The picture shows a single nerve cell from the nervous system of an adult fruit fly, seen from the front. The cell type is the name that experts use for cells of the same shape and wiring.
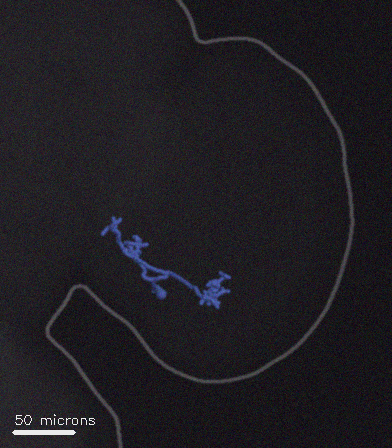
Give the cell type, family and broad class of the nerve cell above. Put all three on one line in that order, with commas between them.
Y14, Y, optic-lobe intrinsic neuron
